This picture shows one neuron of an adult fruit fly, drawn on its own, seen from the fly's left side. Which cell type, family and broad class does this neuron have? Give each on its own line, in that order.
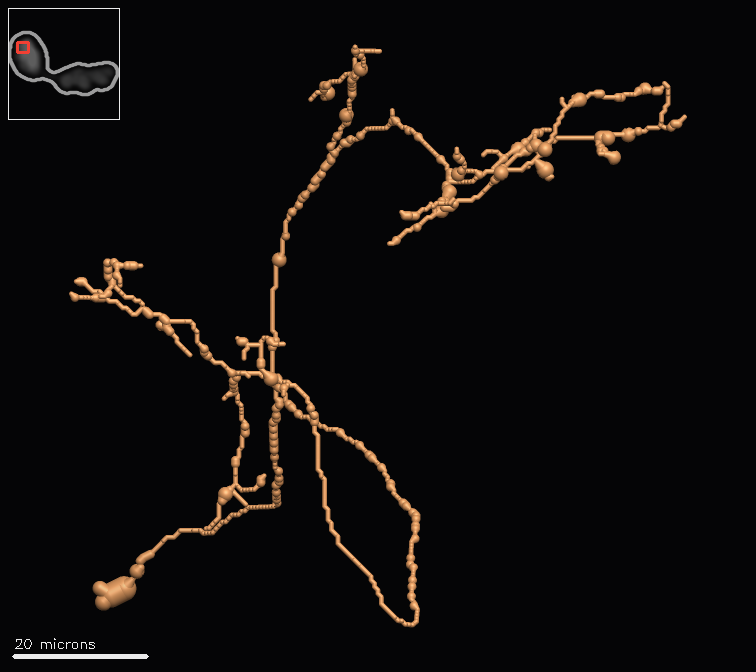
SIP003_b
hemilineage AOTUv4_dorsal
central-brain intrinsic neuron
